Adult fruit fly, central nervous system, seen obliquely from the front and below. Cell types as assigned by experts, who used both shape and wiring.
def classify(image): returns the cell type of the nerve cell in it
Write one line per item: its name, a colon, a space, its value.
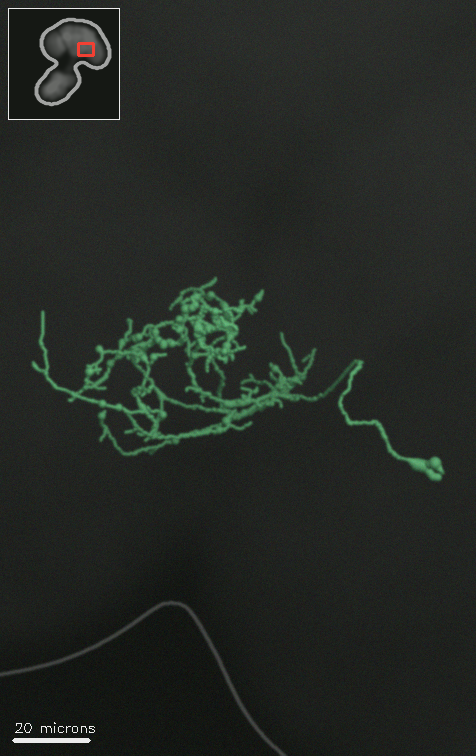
cell type: SAD030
